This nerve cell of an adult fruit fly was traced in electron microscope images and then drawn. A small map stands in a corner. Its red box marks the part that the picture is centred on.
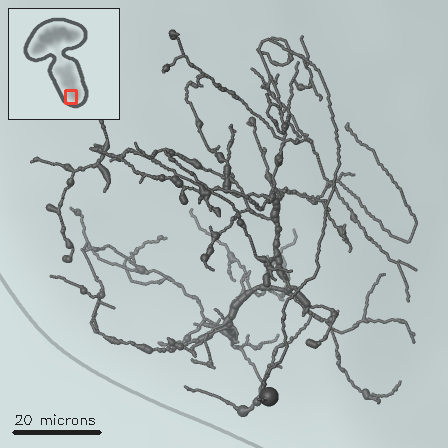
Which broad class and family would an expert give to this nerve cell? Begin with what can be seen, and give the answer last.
It is in the nerve cord and does not reach the brain. The cell body can be seen at the bottom of the picture. Dozens of branch ends can be seen. Its broad class is nerve-cord intrinsic neuron. Its family is hemilineage 03A.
